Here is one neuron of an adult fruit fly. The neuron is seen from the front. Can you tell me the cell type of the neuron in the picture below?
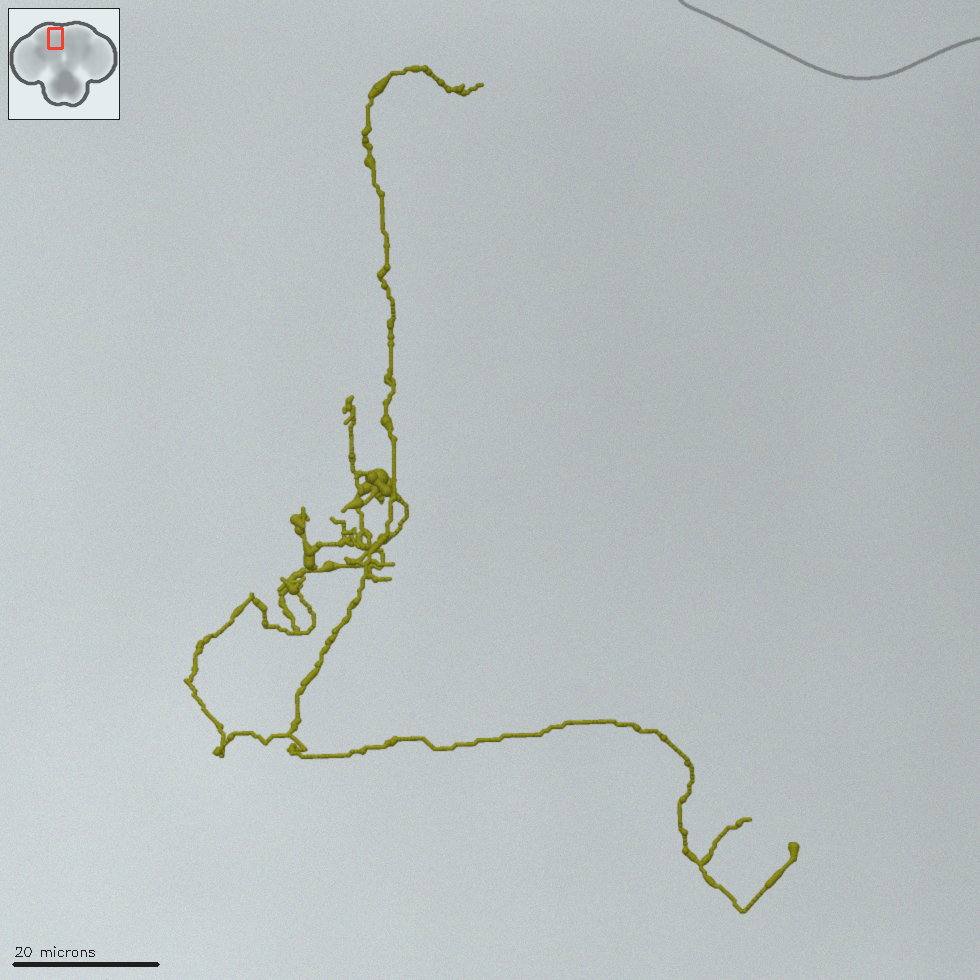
KCab-m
